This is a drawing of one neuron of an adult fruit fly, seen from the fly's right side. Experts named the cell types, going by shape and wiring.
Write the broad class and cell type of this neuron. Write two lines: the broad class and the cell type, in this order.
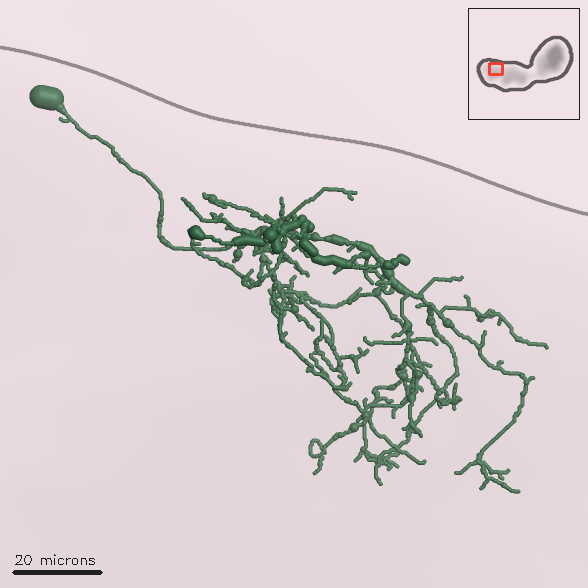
nerve-cord intrinsic neuron
INXXX420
